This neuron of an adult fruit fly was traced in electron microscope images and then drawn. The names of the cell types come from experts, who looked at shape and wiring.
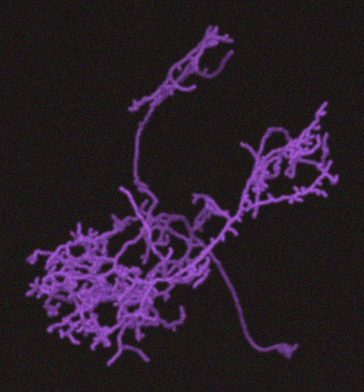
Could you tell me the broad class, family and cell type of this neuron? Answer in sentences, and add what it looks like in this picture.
It is a central-brain intrinsic neuron. Its family is hemilineage SMPpv2_ventral. It is of cell type AVLP705m. The cell body is at the lower right of the picture. The picture shows dozens of branch ends.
